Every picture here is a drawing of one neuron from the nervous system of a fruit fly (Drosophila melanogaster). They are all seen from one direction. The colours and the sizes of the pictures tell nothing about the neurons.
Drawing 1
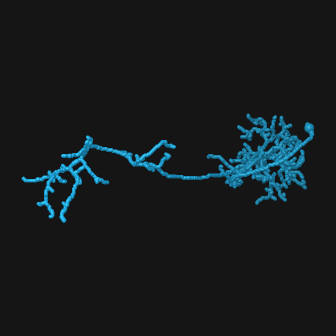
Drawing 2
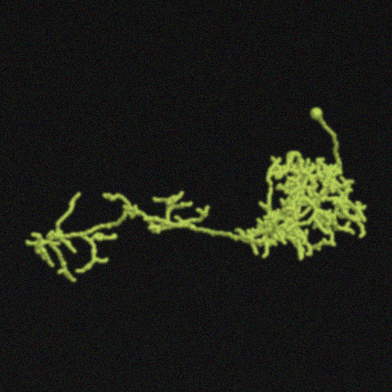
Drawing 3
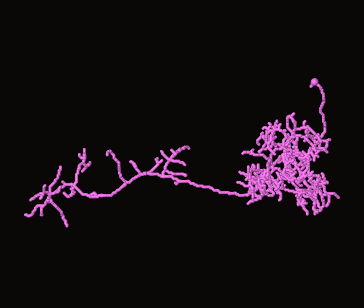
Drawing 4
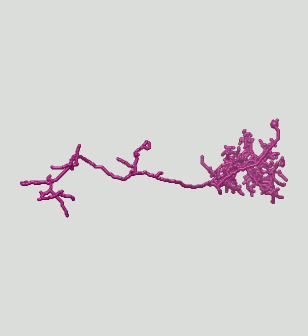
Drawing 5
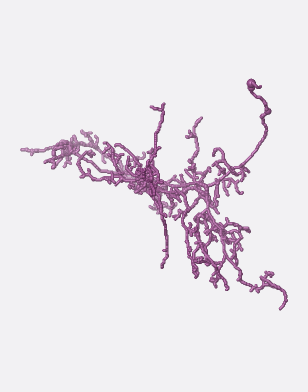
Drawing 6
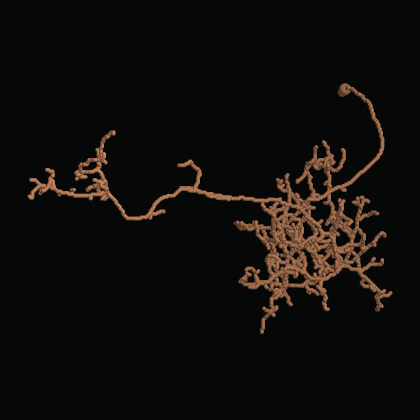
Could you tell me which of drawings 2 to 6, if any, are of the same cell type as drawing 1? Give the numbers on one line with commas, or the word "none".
2, 3, 4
